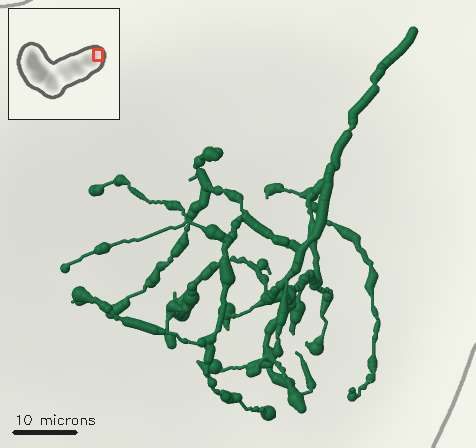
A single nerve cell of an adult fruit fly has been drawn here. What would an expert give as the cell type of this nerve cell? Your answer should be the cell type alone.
SNxx09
